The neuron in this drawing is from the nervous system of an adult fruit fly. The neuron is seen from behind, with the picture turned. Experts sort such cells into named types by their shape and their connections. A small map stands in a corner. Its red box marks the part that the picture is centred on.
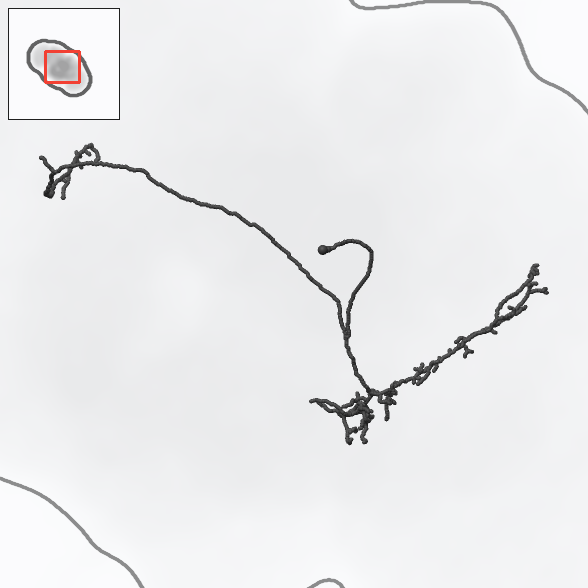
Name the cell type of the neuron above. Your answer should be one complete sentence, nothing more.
This neuron is included in the cell type WED144.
